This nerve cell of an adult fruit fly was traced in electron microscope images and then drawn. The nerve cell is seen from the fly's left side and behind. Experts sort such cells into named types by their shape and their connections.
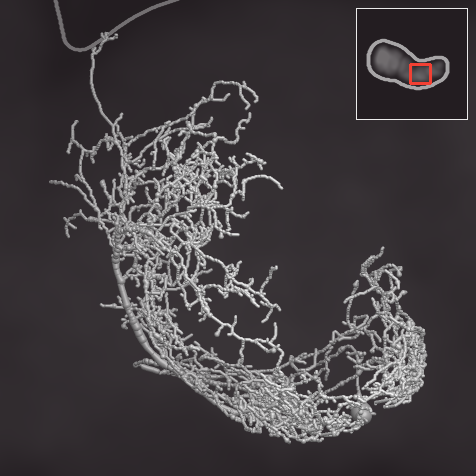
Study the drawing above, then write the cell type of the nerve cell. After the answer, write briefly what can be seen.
The cell type is IN12B011. This is a nerve-cord intrinsic neuron. The picture shows more than a hundred branch ends. As drawn here it is about as wide as it is tall.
